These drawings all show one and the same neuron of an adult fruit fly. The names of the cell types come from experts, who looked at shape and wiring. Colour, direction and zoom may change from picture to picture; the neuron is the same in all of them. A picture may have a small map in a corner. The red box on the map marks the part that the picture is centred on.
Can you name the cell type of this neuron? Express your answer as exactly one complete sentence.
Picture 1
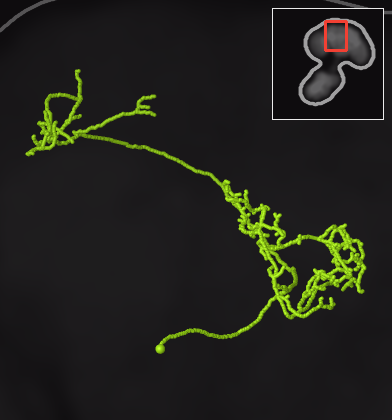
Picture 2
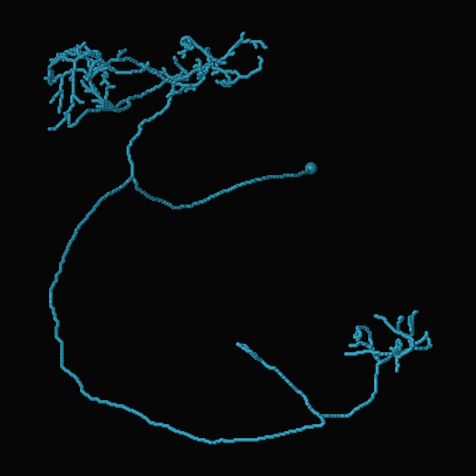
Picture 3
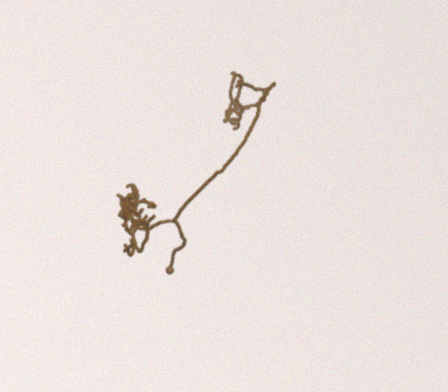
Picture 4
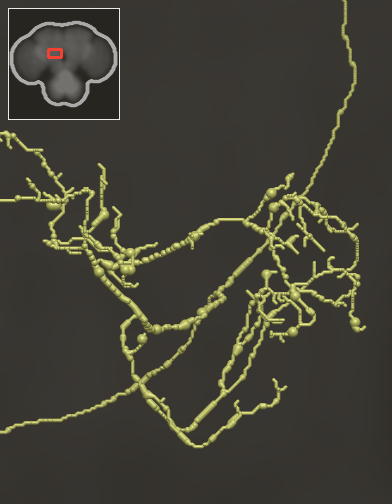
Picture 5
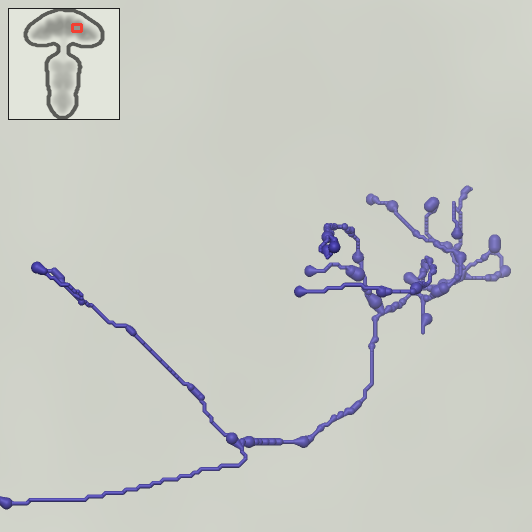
It is M_lvPNm42 that names the cell type of this neuron.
